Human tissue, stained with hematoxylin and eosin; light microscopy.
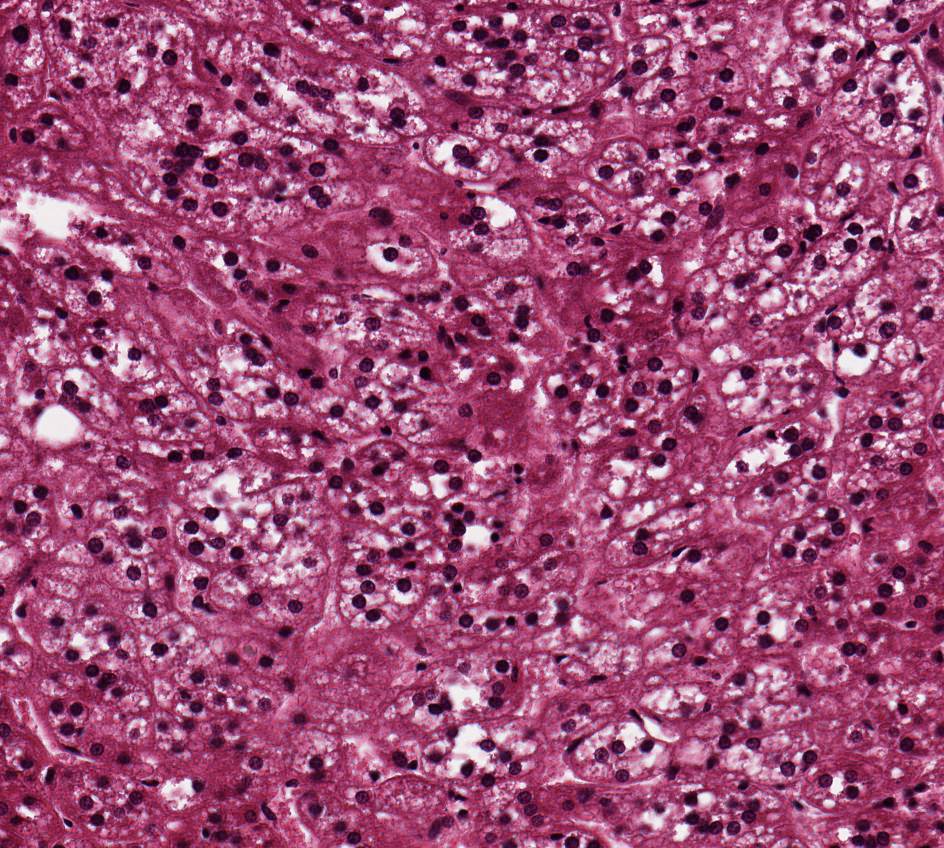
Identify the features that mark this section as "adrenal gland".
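Across the whole field, cells sit in rounded nests and short cords edged by thin pink septa. Most have pale, finely vacuolated, foamy cytoplasm and about one small, round, dark nucleus each.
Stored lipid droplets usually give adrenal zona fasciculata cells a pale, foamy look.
So I'd say that cytoplasm fits the adrenal gland.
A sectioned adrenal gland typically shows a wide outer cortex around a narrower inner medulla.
Here, though, I see only those nests and cords everywhere. The nests are solid, with no lined glandular lumina.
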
